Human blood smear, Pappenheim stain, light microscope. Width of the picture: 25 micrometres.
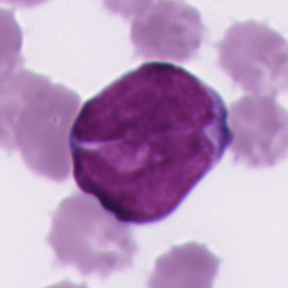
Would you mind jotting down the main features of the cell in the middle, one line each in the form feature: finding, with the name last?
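Size: about 15 micrometres across
Nucleus: fills about 90% of the cell's area
Nuclear outline: pale cleft running in from the left edge
Chromatin: finely textured, fairly evenly stained deep purple
Cytoplasm: thin pale bluish rim, mainly along the right edge
Name: myeloblast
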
